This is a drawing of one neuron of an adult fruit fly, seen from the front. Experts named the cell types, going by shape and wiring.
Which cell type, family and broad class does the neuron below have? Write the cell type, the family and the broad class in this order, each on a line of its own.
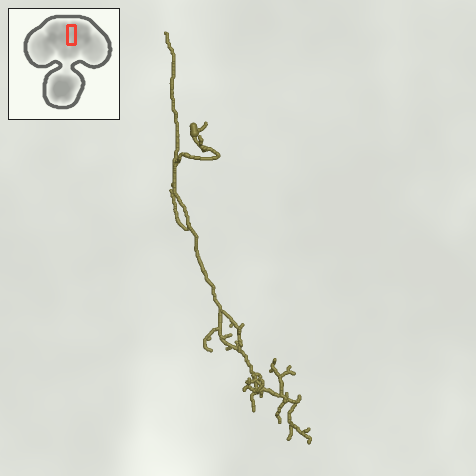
OCC02b
OCC
visual centrifugal neuron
